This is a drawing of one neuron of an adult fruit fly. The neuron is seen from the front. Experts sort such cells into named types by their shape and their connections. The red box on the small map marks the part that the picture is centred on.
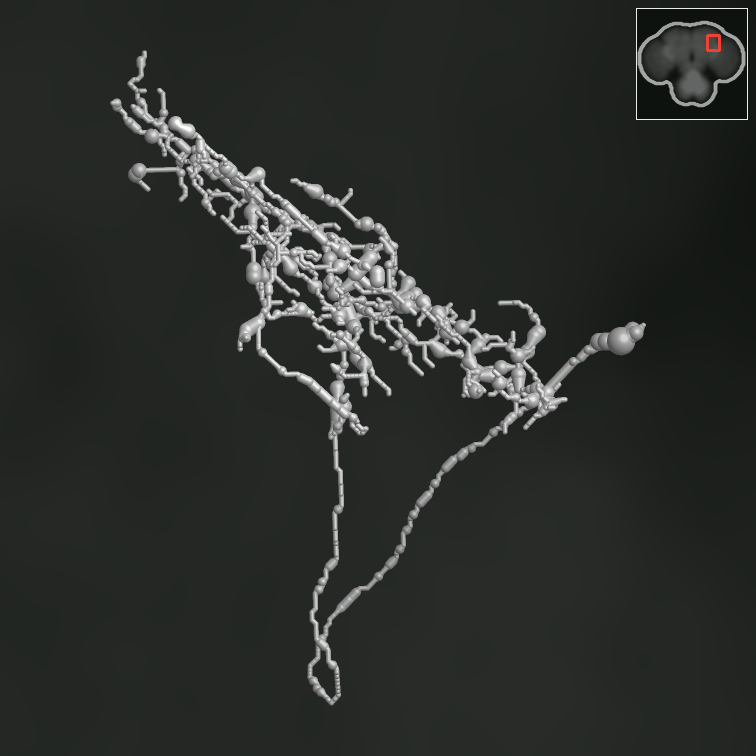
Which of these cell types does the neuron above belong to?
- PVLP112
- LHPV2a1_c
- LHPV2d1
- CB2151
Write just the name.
LHPV2a1_c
